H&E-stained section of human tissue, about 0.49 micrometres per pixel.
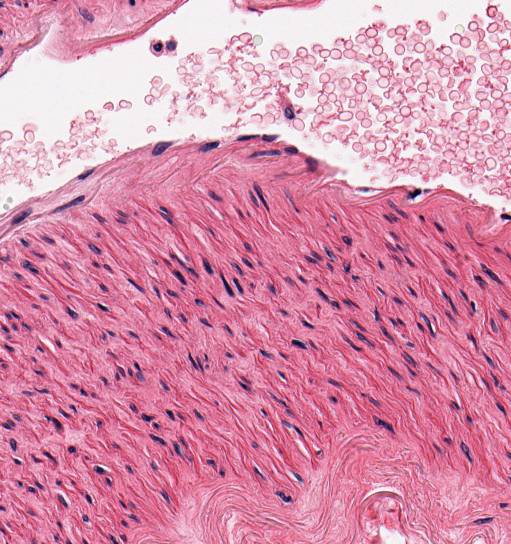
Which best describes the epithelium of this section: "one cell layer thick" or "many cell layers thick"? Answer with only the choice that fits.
One cell layer thick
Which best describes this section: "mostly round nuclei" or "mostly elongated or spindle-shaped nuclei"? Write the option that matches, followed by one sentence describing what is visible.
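Mostly elongated or spindle-shaped nuclei. The pink band is made mostly of spindle-shaped cells with elongated, cigar-shaped nuclei.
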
